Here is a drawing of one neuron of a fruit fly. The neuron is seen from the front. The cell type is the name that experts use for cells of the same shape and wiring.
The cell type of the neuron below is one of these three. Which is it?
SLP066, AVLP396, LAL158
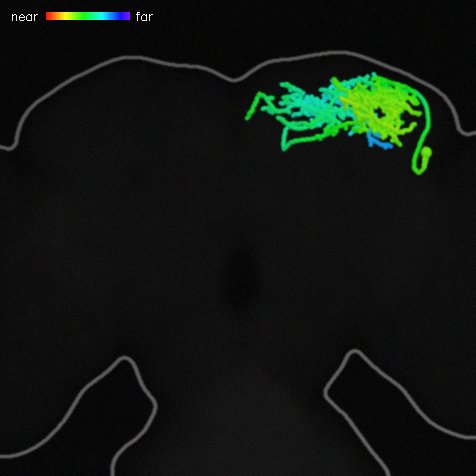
SLP066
